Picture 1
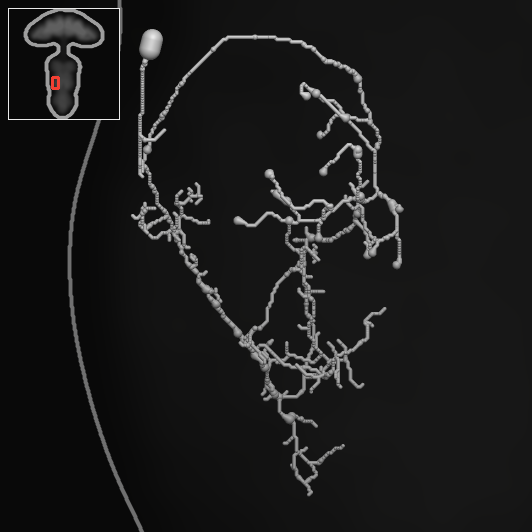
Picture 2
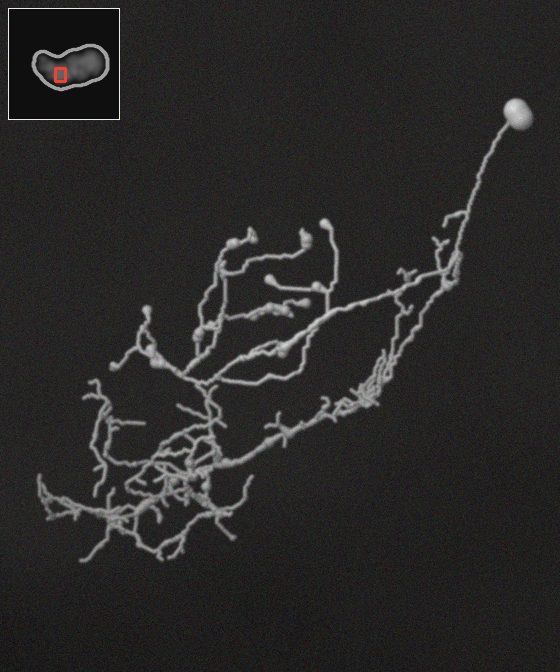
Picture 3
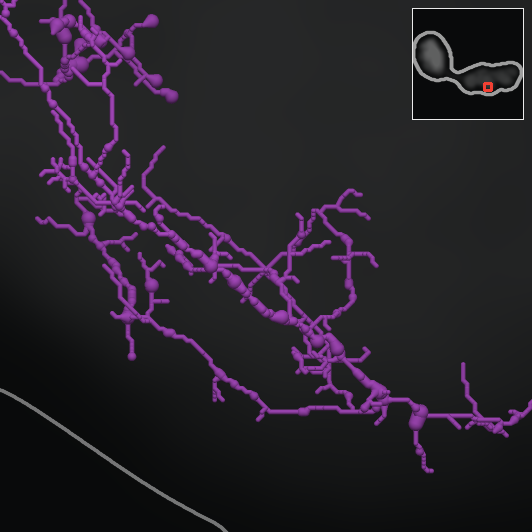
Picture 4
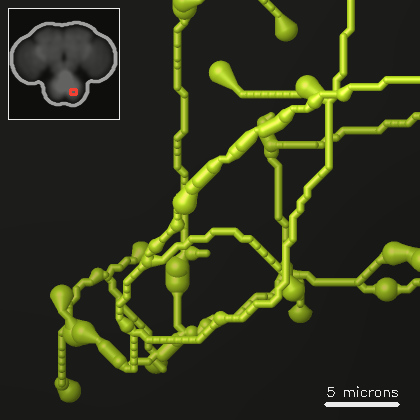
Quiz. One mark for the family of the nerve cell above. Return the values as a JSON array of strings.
["hemilineage 09A"]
